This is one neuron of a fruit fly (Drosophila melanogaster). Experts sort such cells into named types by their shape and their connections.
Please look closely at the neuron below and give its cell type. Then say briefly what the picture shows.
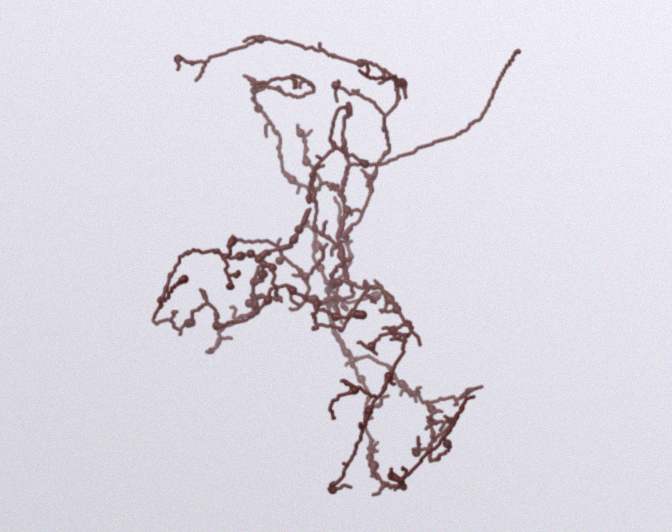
The cell type is INXXX442. This is a nerve-cord intrinsic neuron. No cell body is drawn. Dozens of branch ends can be seen.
